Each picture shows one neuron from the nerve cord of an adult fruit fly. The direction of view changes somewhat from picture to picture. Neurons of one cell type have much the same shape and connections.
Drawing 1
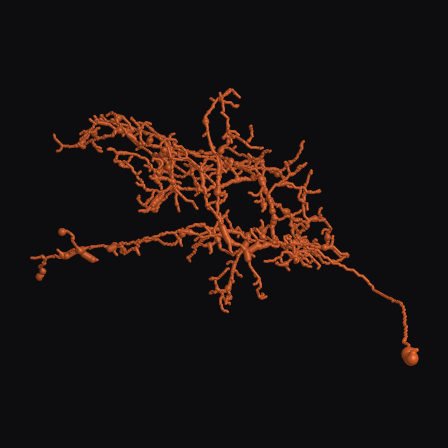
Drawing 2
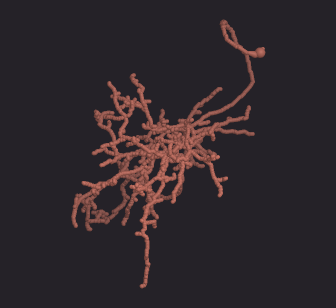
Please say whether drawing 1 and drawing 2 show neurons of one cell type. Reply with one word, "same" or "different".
same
